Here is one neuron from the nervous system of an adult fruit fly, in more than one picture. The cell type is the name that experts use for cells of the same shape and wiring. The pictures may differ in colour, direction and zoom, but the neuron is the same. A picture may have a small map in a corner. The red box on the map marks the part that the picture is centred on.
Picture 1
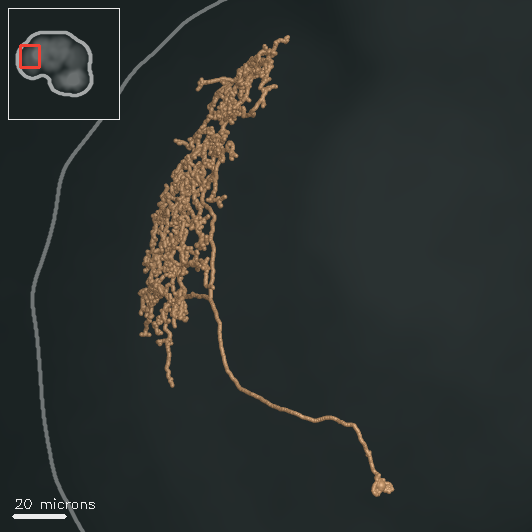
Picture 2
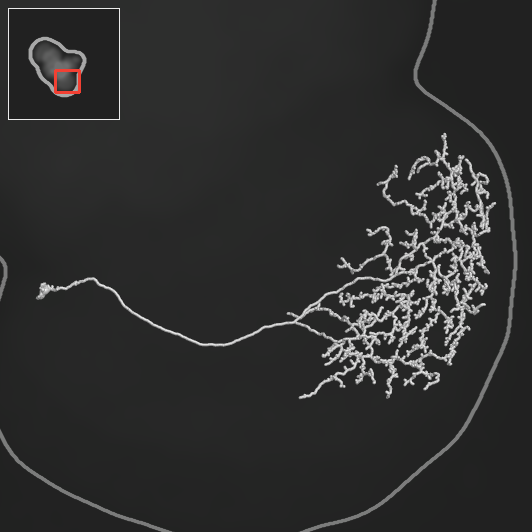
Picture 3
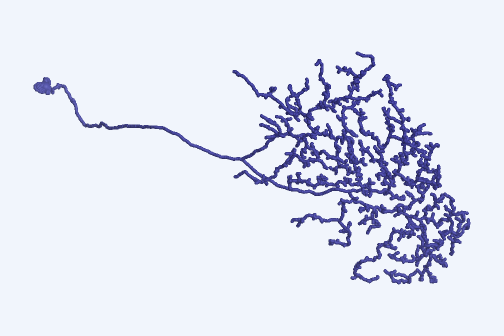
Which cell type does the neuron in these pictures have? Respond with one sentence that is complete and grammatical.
This neuron is recognized as the cell type Cm11b.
